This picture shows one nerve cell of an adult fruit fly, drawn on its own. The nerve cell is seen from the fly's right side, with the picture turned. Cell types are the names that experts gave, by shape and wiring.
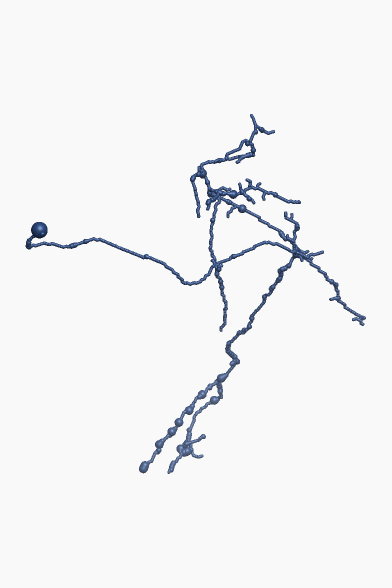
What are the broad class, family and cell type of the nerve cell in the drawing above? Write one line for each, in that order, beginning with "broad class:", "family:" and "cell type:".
broad class: central-brain intrinsic neuron
family: hemilineage LB3
cell type: GNG329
